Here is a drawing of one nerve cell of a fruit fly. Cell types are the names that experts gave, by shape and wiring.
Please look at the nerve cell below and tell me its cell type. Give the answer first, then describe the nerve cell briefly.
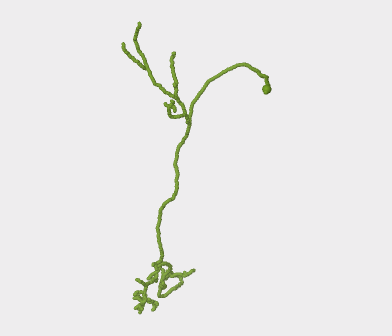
Its cell type is SMP210. This is a central-brain intrinsic neuron. As drawn here it is taller than it is wide.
